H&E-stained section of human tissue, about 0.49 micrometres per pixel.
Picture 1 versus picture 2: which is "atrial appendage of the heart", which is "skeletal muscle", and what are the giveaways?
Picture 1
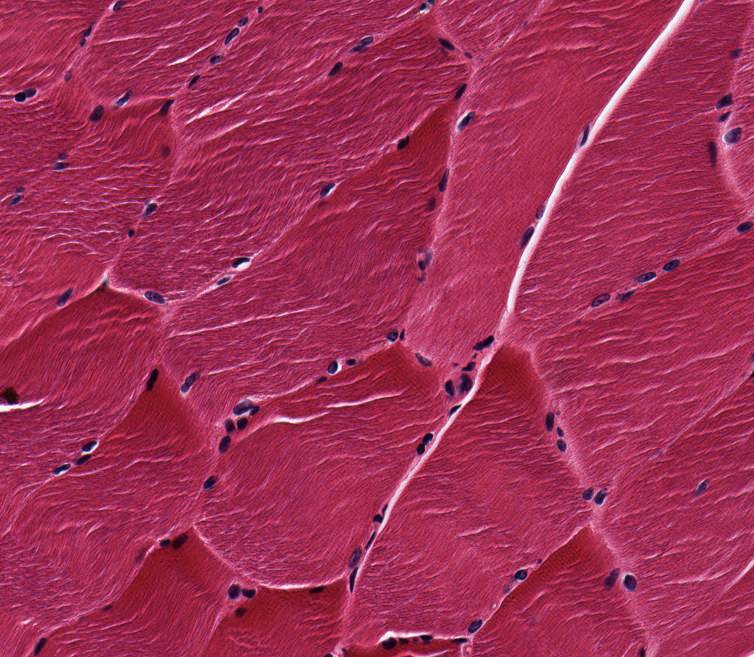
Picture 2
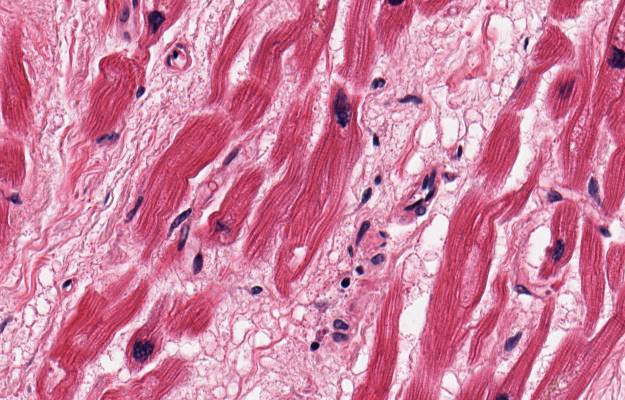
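Look first at picture 1: that is skeletal muscle, and picture 2 is the atrial appendage of the heart. In the skeletal muscle, large, closely packed polygonal fibre profiles fill the field edge to edge, their cytoplasm a deep, even pink. Follow its nuclei to the borders: they sit at the periphery, small, dark blue and flattened or oval. Now turn to the atrial appendage of the heart, where the nuclei lie centrally in the fibres instead, several of them large and darkly stained. Its fibres show fine longitudinal fibrillar striations along their length. They are also split into irregular strands of varying width with wide gaps between, rather than packed together. In the loose stroma there you'll find small dark round to spindle-shaped nuclei, with a little cluster near the lower centre.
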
